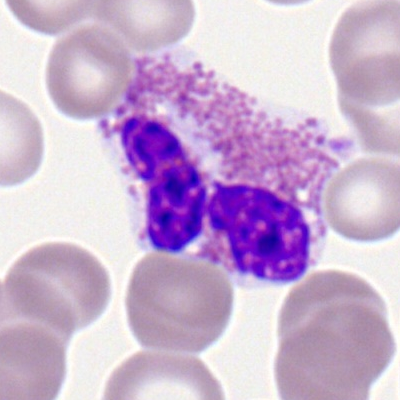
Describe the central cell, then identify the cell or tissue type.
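The chromatin is dark purple and coarsely clumped. The nucleus lies in the lower part of the cell, with most of the cytoplasm above it. That cytoplasm is packed with numerous pink to reddish granules, coarse enough to be made out as separate dots. Answer: eosinophil.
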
